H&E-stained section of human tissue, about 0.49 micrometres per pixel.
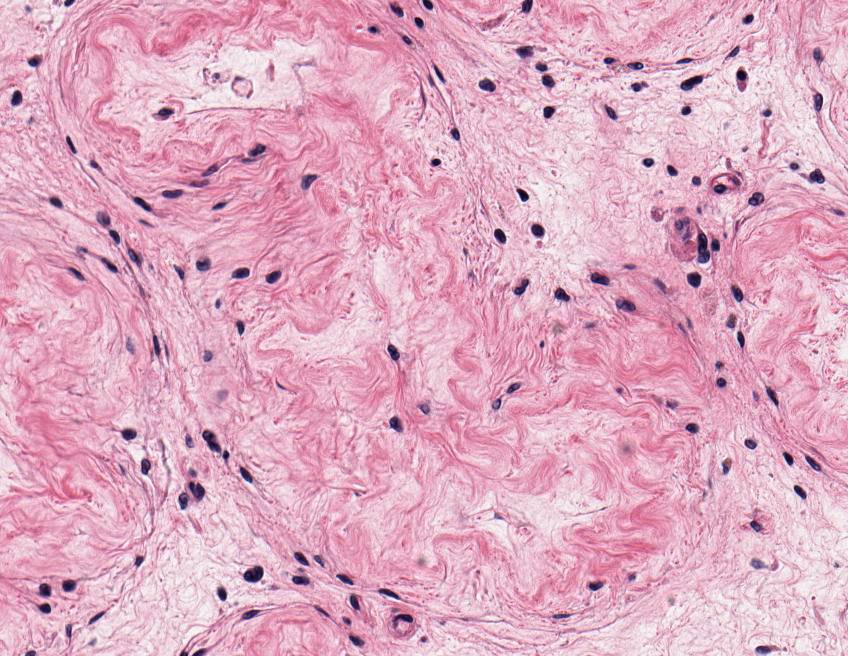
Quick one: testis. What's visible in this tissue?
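Within each nodule, wavy collagen fibres run in swirling, varied directions. Elongated nuclei lie flattened along nodule edges, parallel to the curved borders. Cells are sparse; their small, dark, oval to spindle-shaped nuclei lack conspicuous nucleoli and are widely scattered among the fibres.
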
